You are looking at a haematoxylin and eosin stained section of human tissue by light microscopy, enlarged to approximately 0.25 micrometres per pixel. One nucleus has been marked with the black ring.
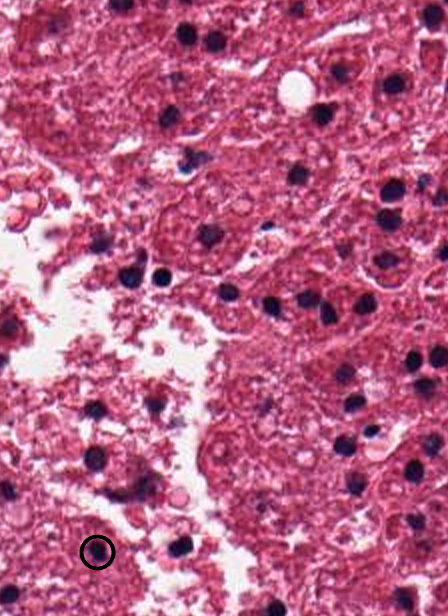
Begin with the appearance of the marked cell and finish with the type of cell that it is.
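The nucleus is round and evenly dark throughout, with a smooth edge. The nucleus sits roughly in the middle of the cell. The cytoplasm is plentiful and pink, with a finely bubbly, vacuolated texture. The cell borders a pale open space along its upper right side. The marked cell is an adrenal cortical cell.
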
